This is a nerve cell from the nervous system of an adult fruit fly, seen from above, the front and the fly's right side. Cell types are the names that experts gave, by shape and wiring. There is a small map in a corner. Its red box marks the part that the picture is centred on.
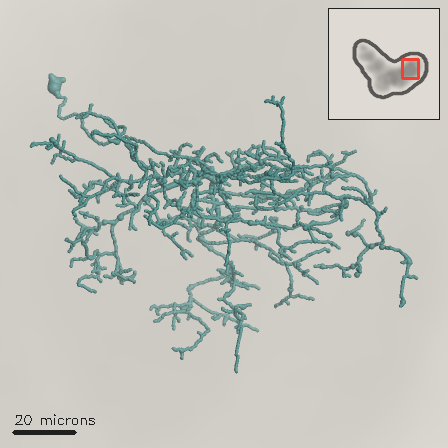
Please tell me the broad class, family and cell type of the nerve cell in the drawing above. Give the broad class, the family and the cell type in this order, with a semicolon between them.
central-brain intrinsic neuron; hemilineage VLPp&l1_anterior; CB0154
